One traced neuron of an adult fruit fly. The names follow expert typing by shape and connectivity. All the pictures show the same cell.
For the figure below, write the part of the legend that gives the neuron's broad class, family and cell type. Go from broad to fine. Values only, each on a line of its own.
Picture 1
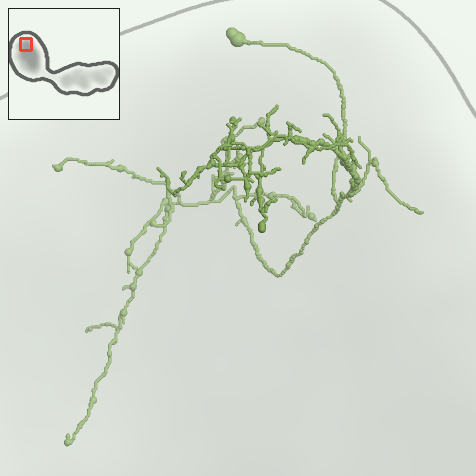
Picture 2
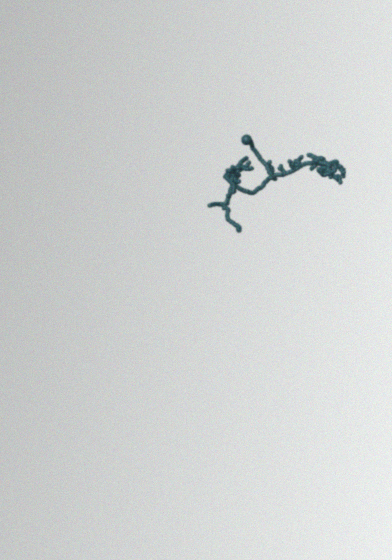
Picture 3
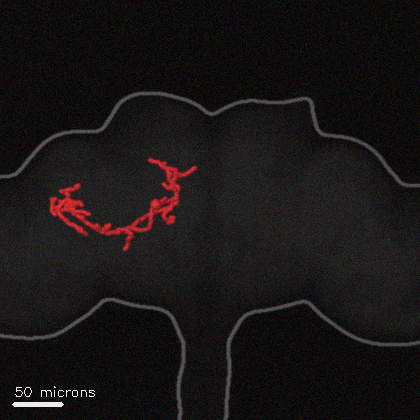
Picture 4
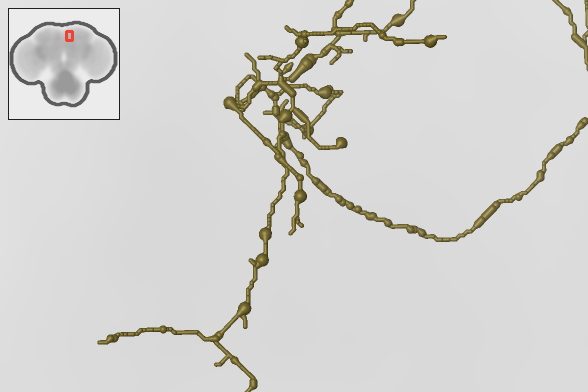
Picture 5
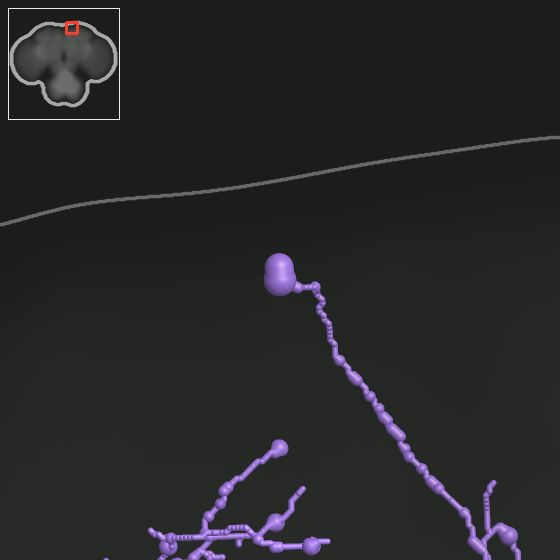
central-brain intrinsic neuron
hemilineage SMPpd1
CB1529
